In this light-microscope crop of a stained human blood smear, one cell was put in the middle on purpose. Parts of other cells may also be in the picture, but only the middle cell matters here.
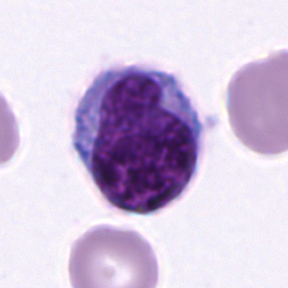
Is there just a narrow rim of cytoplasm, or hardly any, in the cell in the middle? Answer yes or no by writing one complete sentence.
Yes, the cytoplasm forms only a narrow rim around its nucleus.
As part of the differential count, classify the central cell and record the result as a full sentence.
This crop has a plasma cell at its centre.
